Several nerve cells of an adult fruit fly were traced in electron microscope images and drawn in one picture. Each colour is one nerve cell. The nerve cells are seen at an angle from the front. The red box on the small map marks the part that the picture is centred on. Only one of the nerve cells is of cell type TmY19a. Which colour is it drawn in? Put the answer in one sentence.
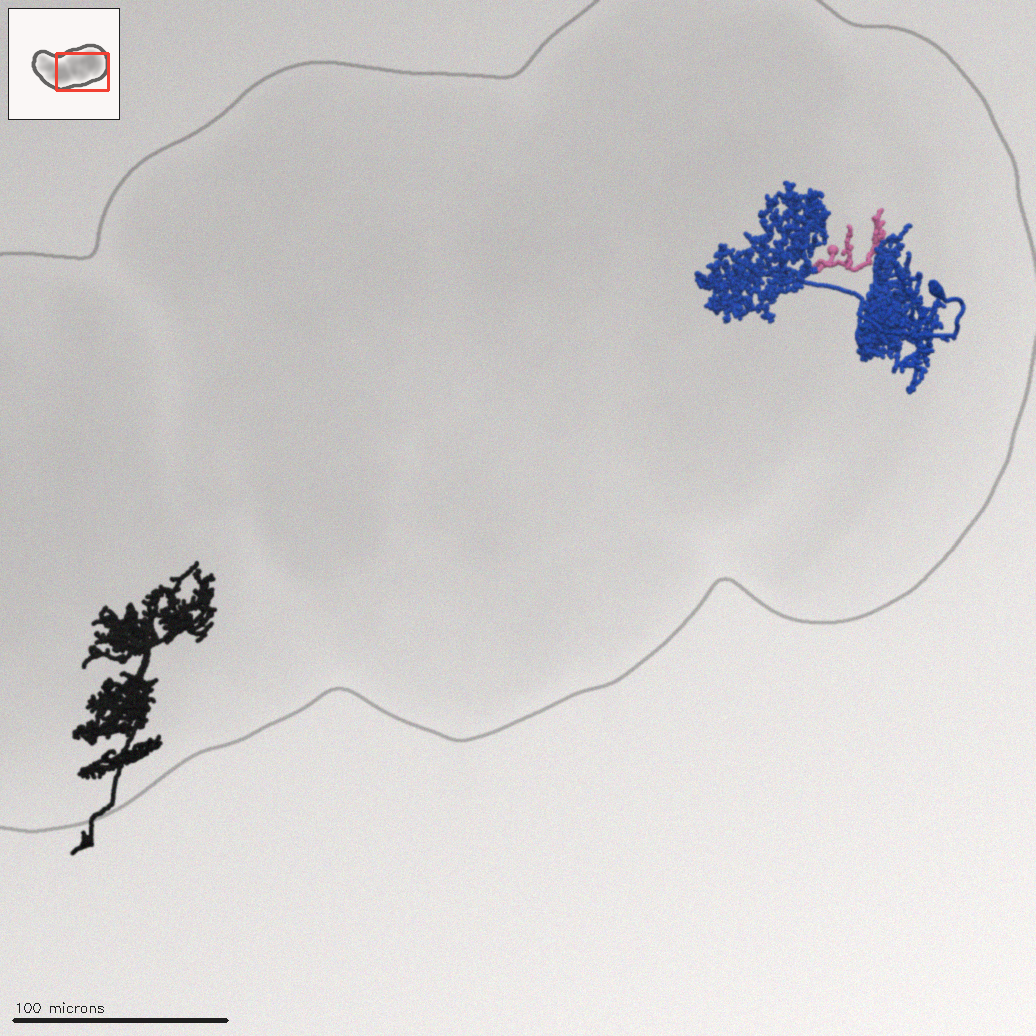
The colour is blue.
